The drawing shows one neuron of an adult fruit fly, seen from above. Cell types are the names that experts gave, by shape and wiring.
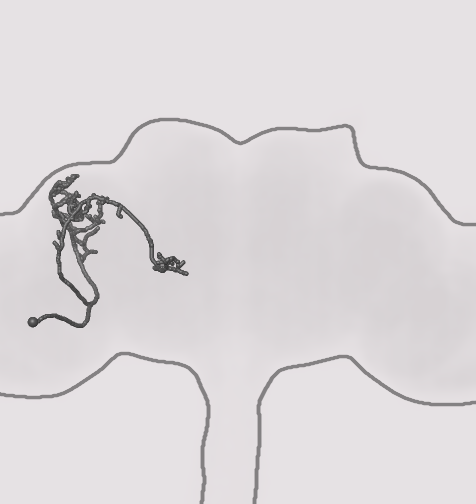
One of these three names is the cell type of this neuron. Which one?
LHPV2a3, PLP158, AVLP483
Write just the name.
AVLP483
